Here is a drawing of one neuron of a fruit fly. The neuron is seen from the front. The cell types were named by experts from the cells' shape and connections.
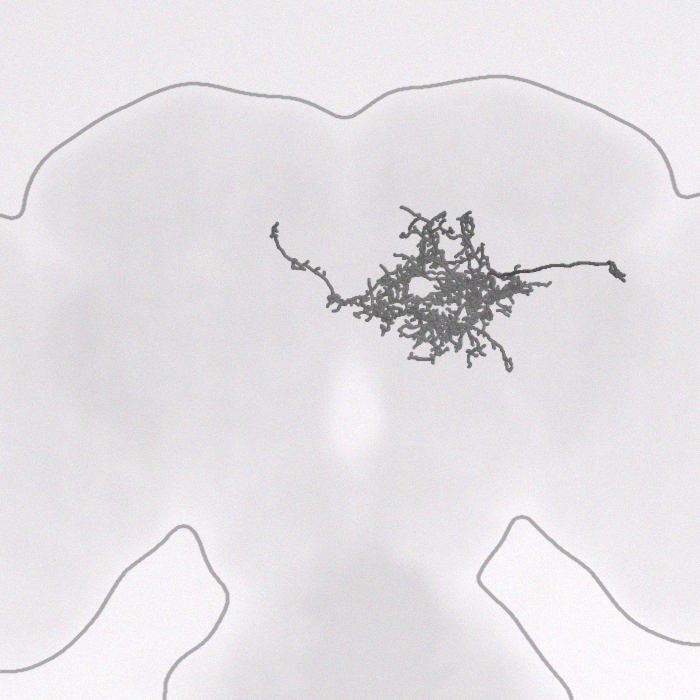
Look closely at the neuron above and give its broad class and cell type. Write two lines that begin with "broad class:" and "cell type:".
broad class: central-brain intrinsic neuron
cell type: CL066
